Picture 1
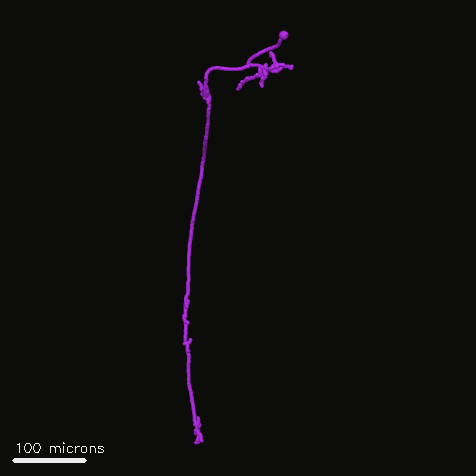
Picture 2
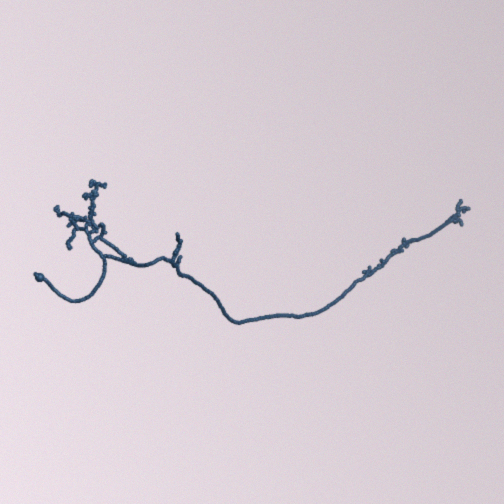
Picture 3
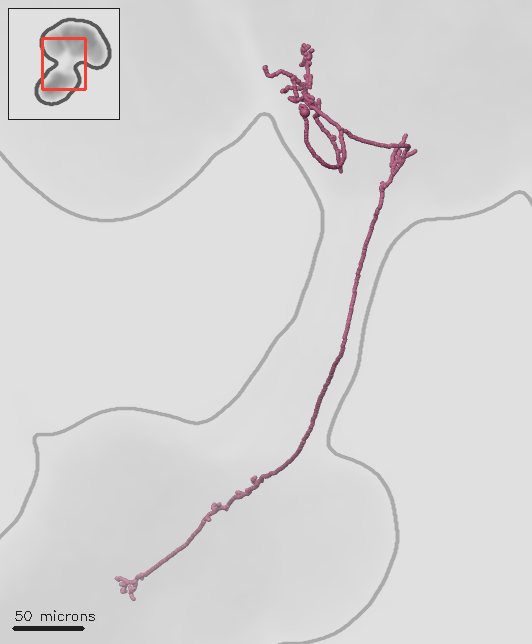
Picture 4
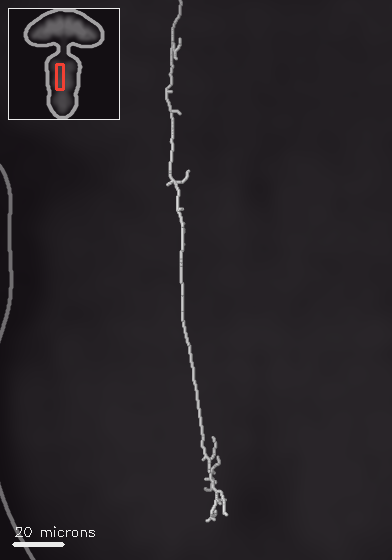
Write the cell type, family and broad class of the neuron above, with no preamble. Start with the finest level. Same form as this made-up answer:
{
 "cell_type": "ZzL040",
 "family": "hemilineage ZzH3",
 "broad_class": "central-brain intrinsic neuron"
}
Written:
{
 "cell_type": "DNge114",
 "family": "hemilineage LB7",
 "broad_class": "descending neuron"
}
